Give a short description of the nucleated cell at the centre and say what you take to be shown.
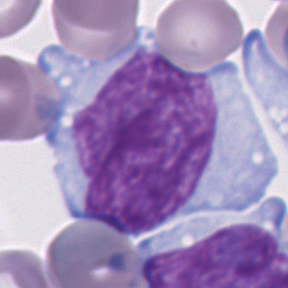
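Notice the outline: irregular and angular rather than round. There's plenty of cytoplasm, widest to the right of the nucleus, holding a few small clear vacuoles and no visible granules. That's a myeloblast.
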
